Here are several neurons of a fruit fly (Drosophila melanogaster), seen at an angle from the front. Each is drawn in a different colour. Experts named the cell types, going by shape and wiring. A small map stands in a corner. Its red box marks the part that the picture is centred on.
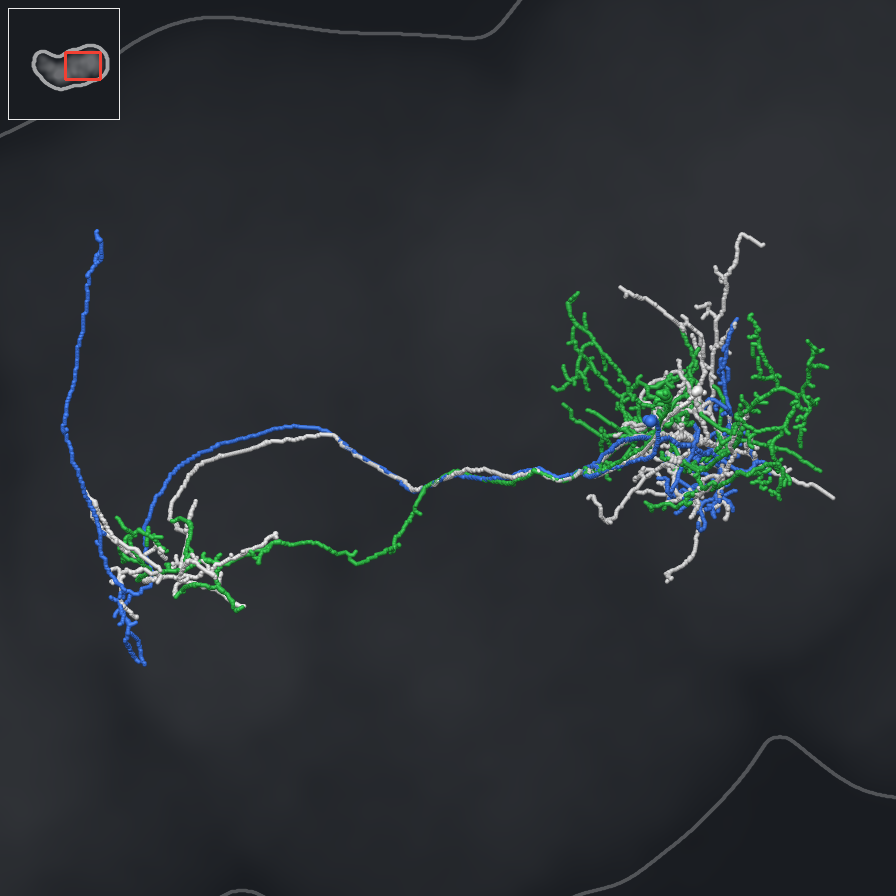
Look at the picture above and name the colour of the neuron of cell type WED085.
white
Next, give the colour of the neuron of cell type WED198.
blue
